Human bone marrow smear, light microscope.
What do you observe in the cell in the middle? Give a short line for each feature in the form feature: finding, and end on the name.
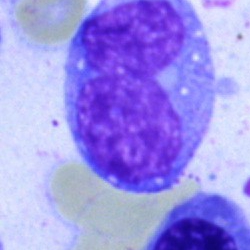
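Nucleus: deep notch on the right side, nearly splitting it into upper and lower lobes
Chromatin: finely stippled purple, small paler spots scattered through
Notch: paler cytoplasm lying within it
Vacuoles: several small clear ones dotting the cytoplasm
Name: monocyte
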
